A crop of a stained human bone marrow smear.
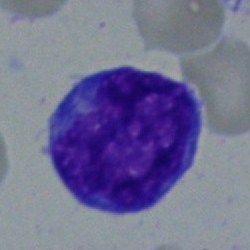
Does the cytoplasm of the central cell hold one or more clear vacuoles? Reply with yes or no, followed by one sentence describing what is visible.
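No. No vacuoles are visible in the cytoplasm.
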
